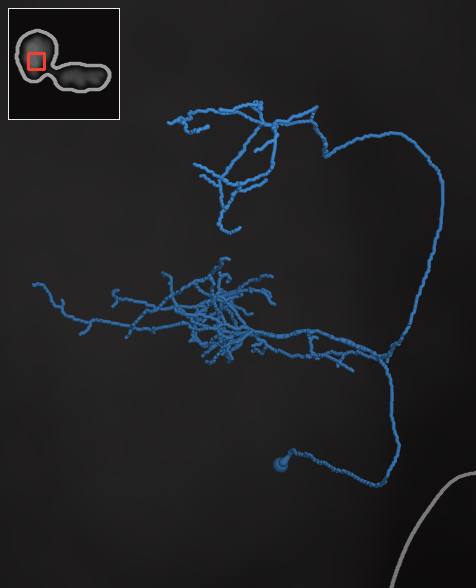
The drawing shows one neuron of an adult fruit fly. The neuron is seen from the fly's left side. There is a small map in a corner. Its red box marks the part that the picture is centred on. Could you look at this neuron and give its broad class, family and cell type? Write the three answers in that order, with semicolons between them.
central-brain intrinsic neuron; hemilineage LB3; CB1023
